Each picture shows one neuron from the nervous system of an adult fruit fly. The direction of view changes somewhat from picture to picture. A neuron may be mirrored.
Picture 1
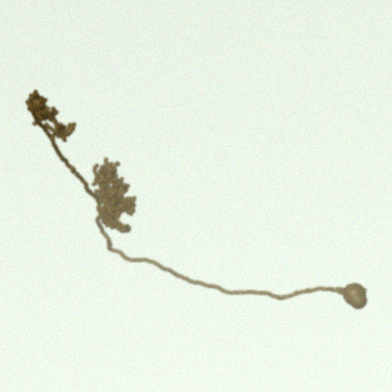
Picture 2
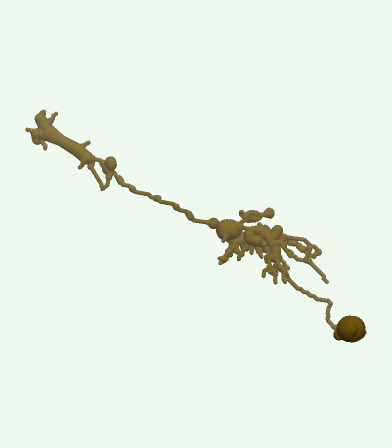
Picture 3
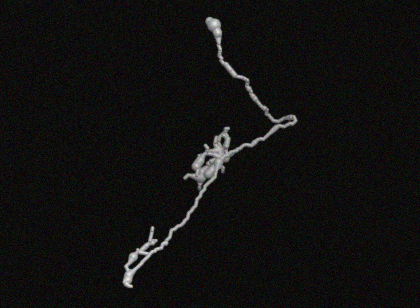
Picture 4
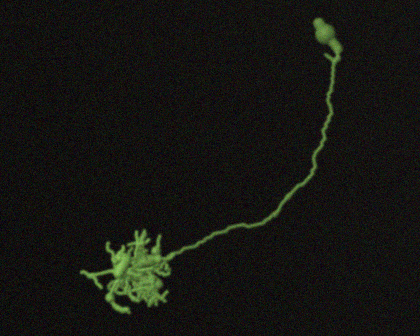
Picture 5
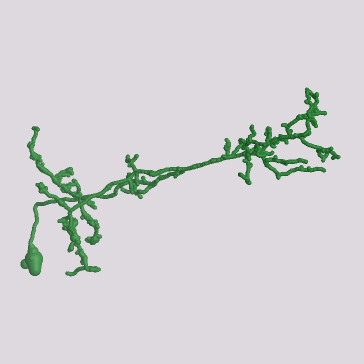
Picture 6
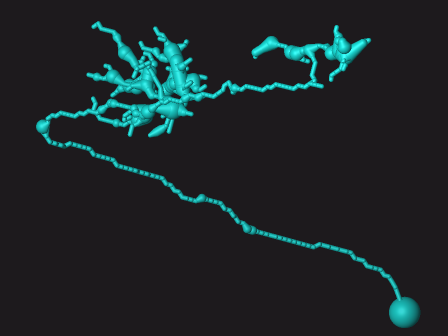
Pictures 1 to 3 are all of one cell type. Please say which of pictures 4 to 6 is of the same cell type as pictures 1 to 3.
6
